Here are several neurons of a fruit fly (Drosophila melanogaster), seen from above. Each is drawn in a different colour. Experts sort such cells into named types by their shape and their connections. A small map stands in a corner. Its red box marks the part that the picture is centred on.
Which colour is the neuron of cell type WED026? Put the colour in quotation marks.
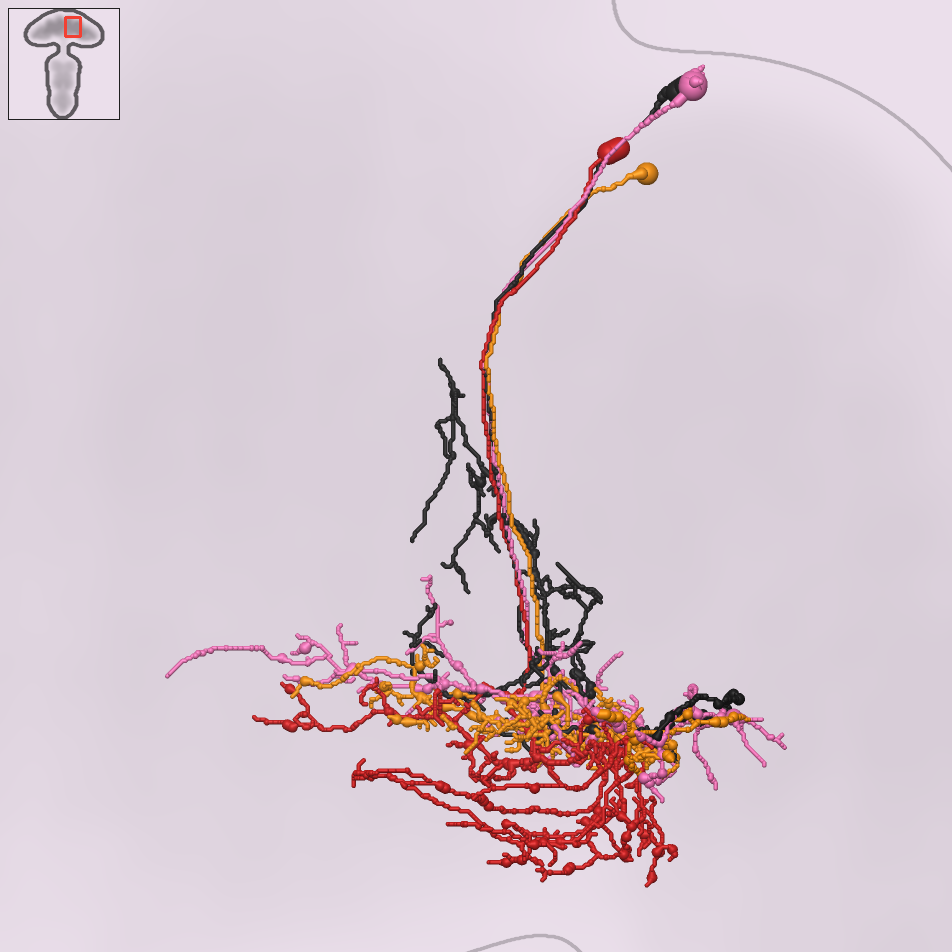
"orange"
